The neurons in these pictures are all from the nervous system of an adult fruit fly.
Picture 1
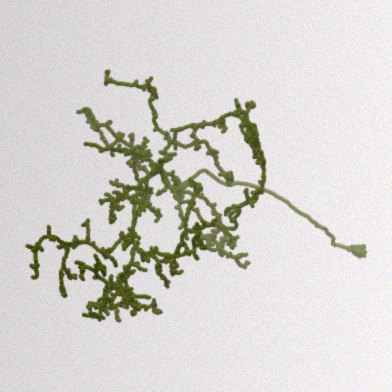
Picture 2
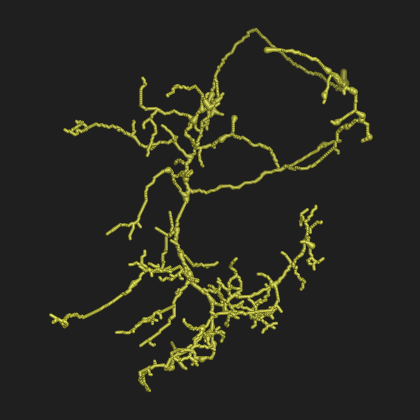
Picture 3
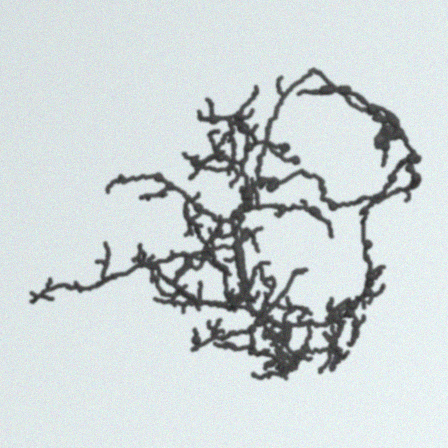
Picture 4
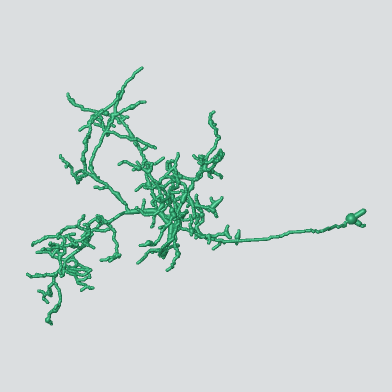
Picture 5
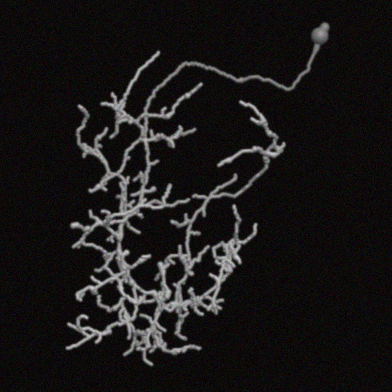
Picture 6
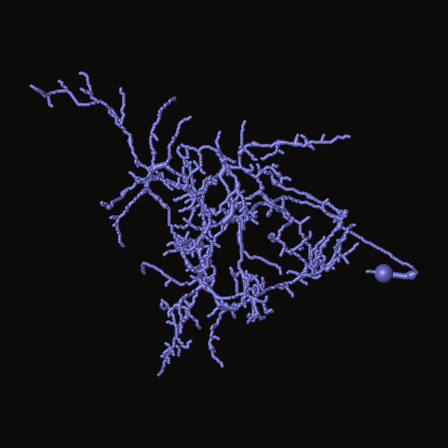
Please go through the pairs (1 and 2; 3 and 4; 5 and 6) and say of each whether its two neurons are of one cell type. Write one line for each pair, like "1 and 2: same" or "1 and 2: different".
1 and 2: different
3 and 4: different
5 and 6: same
